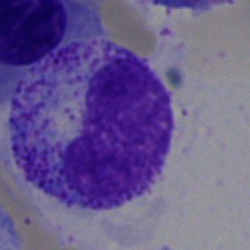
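Metamyelocyte in the middle of this stained bone marrow smear. Look at the nucleus first: it is indented, its concave side facing left. It sits off-centre, toward the right of the cell. Its chromatin is moderately condensed and granular, not smooth, and no distinct nucleoli show.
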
